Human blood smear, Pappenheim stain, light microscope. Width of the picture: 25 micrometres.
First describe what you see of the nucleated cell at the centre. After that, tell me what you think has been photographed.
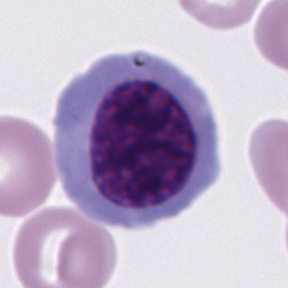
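Starting with the edge, the cell's outline is slightly wavy and uneven rather than perfectly smooth. Inside, the nucleus is oval, its long axis running top to bottom, and its edge is smooth with no indentation. I can't pick out any distinct nucleolus within it. There's also a single tiny dark dot sitting at the top edge of the cell. So this is a normoblast.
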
